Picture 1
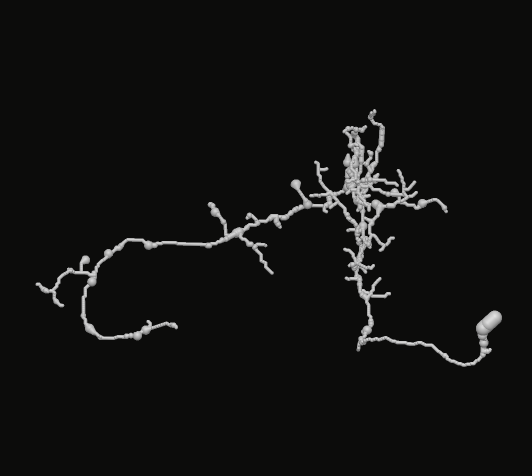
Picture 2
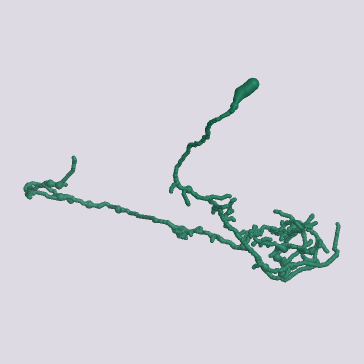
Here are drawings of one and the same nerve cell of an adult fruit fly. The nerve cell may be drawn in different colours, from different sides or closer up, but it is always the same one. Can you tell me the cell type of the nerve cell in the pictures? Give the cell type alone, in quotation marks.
"IN02A064"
